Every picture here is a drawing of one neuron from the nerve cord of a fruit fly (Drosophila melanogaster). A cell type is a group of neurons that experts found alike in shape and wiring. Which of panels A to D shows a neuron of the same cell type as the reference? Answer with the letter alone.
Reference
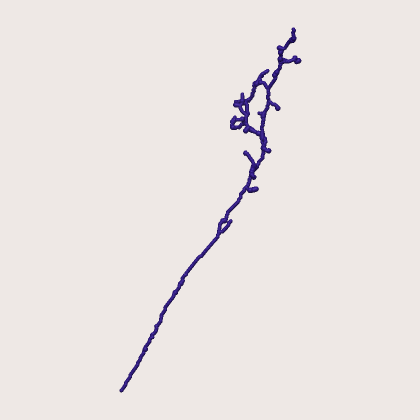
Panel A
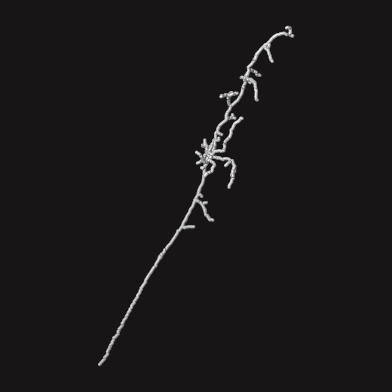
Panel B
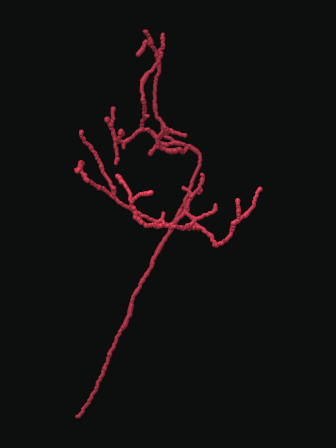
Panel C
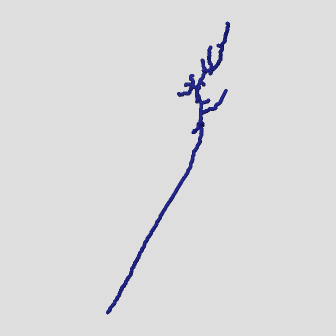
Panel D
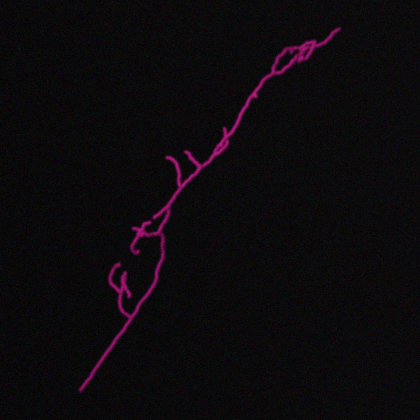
C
